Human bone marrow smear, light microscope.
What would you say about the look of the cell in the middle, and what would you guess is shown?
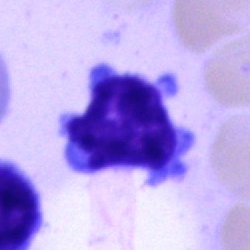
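Nearly the whole cell is filled by a dark purple mass, its chromatin dark and dense with only faint paler patches. Rounded surface bulges, paler blue-violet than the dark main body, sit on several sides, including upper right, right and left edges. This is a lymphocyte.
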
